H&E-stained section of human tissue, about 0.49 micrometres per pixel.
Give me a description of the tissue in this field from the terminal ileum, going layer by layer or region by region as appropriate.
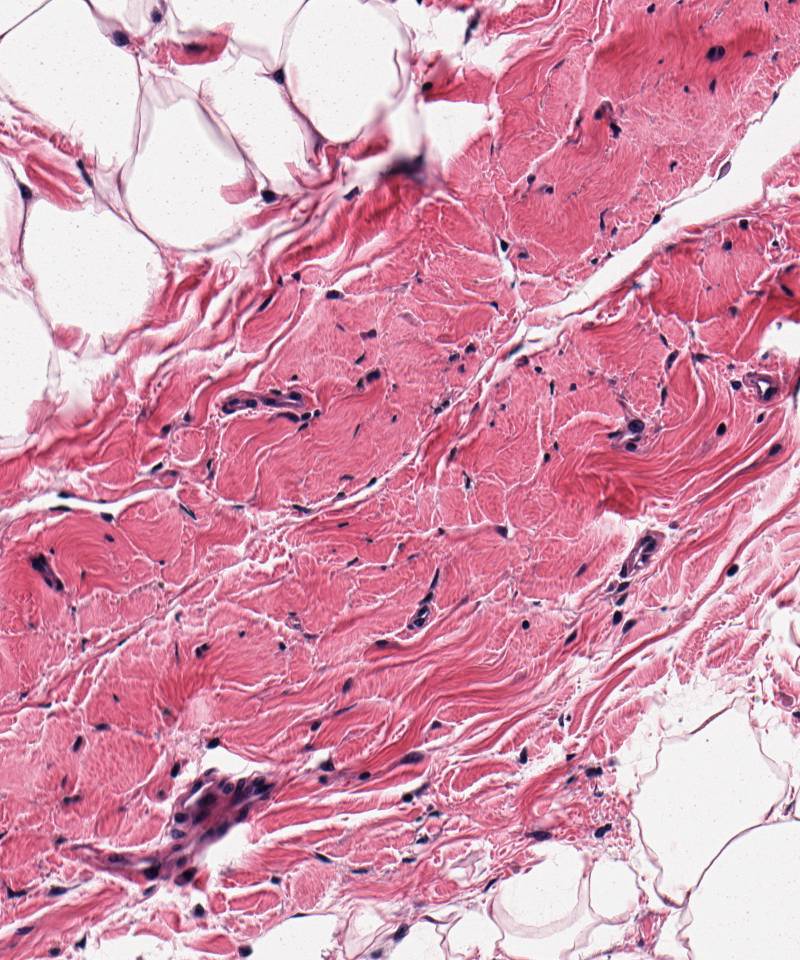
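Pink fibrillar bundles fill most of the field, running in several directions. Among them lie sparse, scattered dark nuclei, many of them elongated. Clear, empty fat cells occupy the top-left and bottom-right corners. Near the lower left, a small cluster of crowded dark nuclei lies between bundles.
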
